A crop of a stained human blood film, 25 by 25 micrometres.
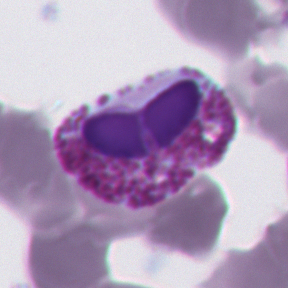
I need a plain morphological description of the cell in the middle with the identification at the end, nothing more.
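Look first at the nucleus: it has two lobes lying side by side, touching in the middle. Around them, the cytoplasm is densely packed with coarse, round granules stained reddish-magenta. This is an eosinophil.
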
